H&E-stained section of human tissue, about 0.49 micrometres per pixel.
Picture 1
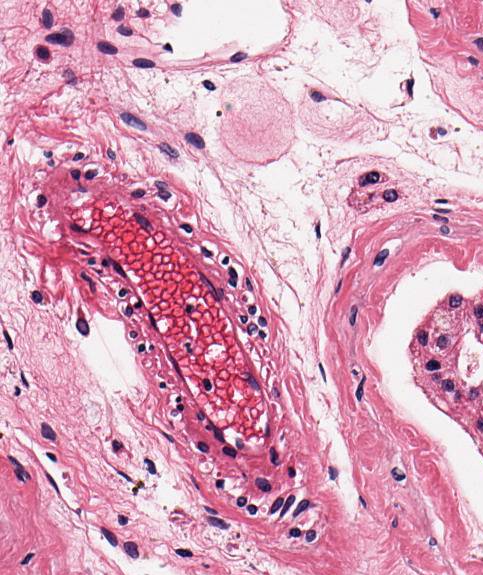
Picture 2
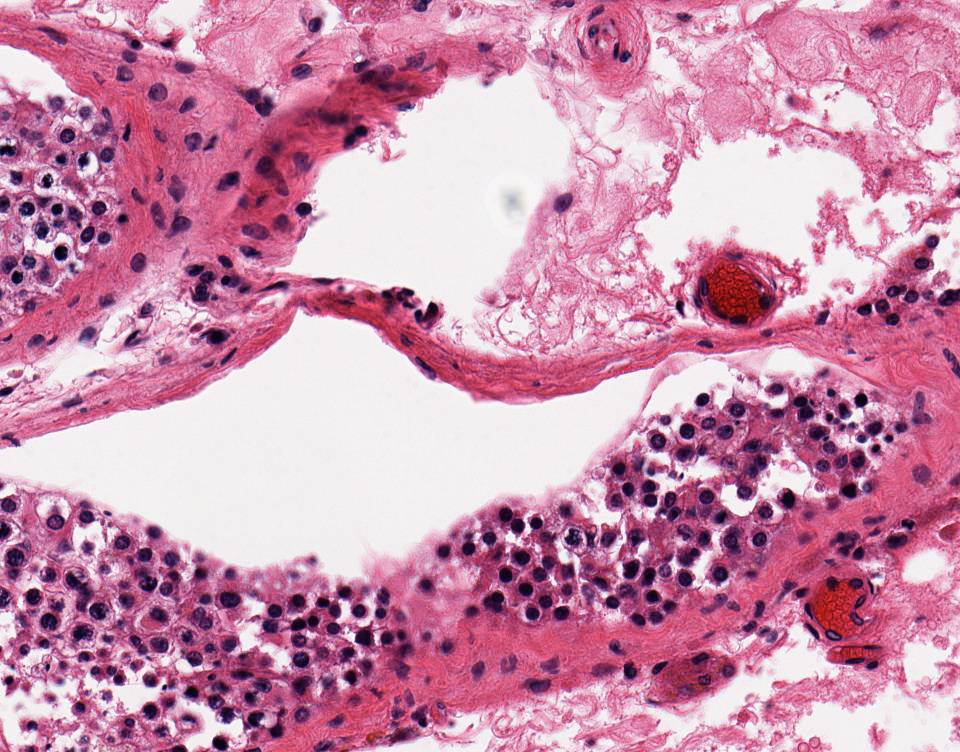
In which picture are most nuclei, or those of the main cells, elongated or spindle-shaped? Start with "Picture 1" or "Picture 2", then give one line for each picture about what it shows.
Picture 1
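In picture 1: The vessel sits in loose, pale, wispy connective tissue with widely spaced spindle-shaped nuclei.
In picture 2: The cells within the tubules have round, dark-staining nuclei, many surrounded by pale cytoplasm.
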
